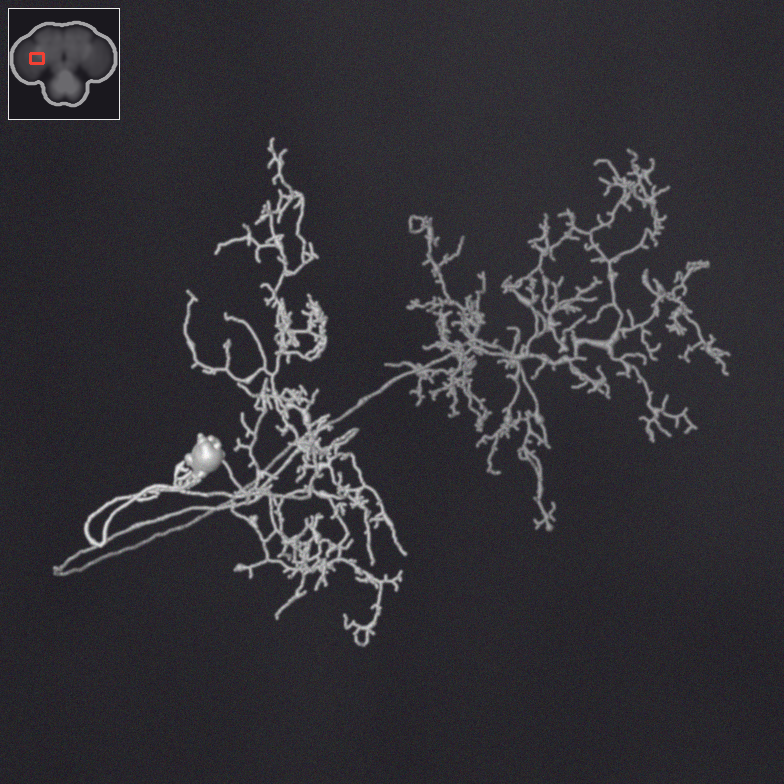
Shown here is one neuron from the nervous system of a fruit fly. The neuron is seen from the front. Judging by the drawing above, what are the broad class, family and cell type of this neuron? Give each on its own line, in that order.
optic-lobe intrinsic neuron
TmY
TmY15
